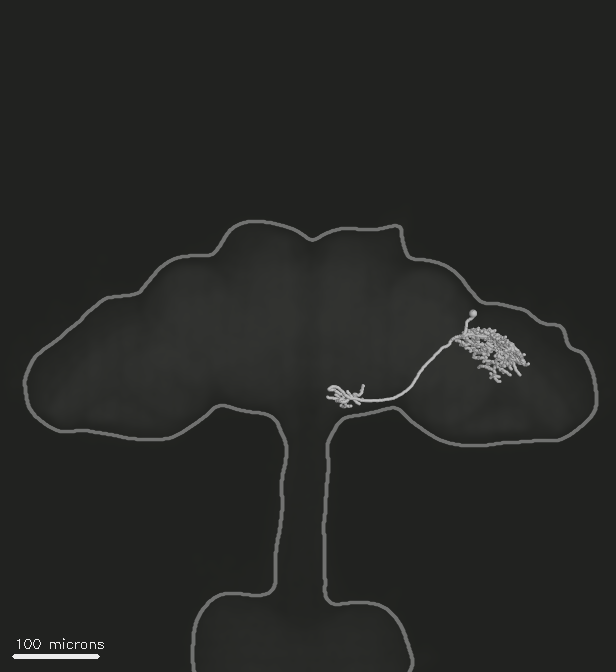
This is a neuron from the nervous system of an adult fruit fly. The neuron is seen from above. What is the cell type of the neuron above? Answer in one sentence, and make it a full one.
The neuron belongs to cell type MeVP9.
